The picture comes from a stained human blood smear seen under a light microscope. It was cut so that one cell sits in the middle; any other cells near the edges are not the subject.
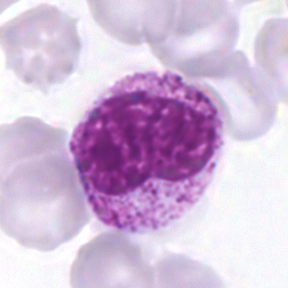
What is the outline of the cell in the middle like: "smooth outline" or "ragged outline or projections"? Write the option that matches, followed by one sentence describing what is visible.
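Smooth outline. The cell outline is rounded and slightly oval, with an even edge.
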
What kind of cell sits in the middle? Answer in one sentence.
Among the cells in view, the one in the middle is a metamyelocyte.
